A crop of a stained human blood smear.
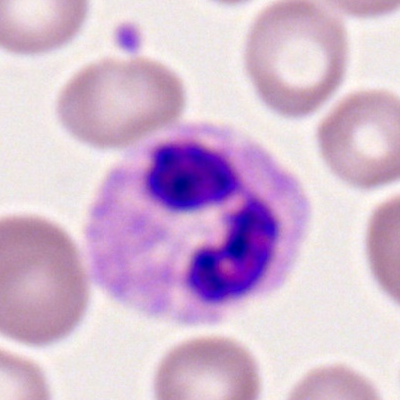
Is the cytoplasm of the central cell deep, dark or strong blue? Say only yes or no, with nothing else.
No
